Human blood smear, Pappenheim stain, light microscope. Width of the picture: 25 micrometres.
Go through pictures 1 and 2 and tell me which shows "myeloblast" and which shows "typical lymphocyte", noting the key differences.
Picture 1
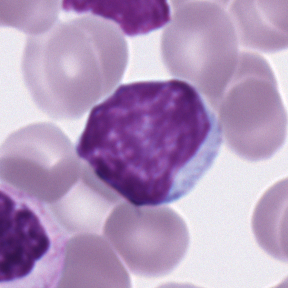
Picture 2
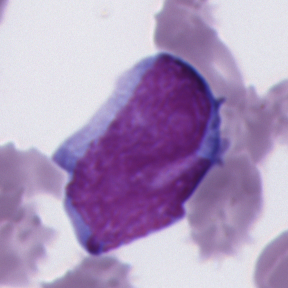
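What you have in picture 2 is the myeloblast, and in picture 1 the typical lymphocyte. Compare their size first: the typical lymphocyte measures about 13 by 11 micrometres, the myeloblast about 19 by 14 micrometres.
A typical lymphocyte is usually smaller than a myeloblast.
In both, the nucleus fills about 80% of the cell's area.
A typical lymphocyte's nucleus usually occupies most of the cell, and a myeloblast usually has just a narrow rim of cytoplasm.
In the lymphocyte, follow the pale greyish-blue cytoplasm as a crescent on the lower right; along the upper left the nucleus reaches the cell border with no cytoplasm visible. Its nucleus, about 11 micrometres across, is a single undivided mass with an angular outline of several straight edges, and its dark purple chromatin is mottled with scattered lighter patches. The myeloblast's outline is angular too, with fairly straight sides, and no granules can be seen in its cytoplasm.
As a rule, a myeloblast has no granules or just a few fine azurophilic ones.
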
